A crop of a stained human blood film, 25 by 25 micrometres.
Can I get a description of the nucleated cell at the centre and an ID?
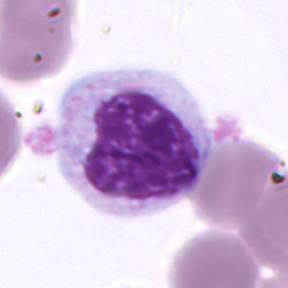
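Nucleus first: broad, about 11 by 9 micrometres, with a shallow notch on its left side. Chromatin next: coarse and clumped, with paler streaks between the clumps. Cytoplasm last: it rims the whole nucleus, widest on the left and narrowest on the right, with fine pinkish-purple granules scattered through it. Named, it is a metamyelocyte.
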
